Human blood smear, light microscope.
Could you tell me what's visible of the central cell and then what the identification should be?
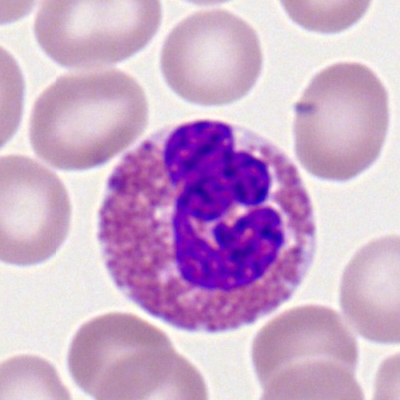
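Its outline is round and smooth. The nucleus is split into lobes that join in a curved, C-like arrangement, and no nucleoli can be seen within it. Coarse granules pack the cytoplasm. The cell is an eosinophil.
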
